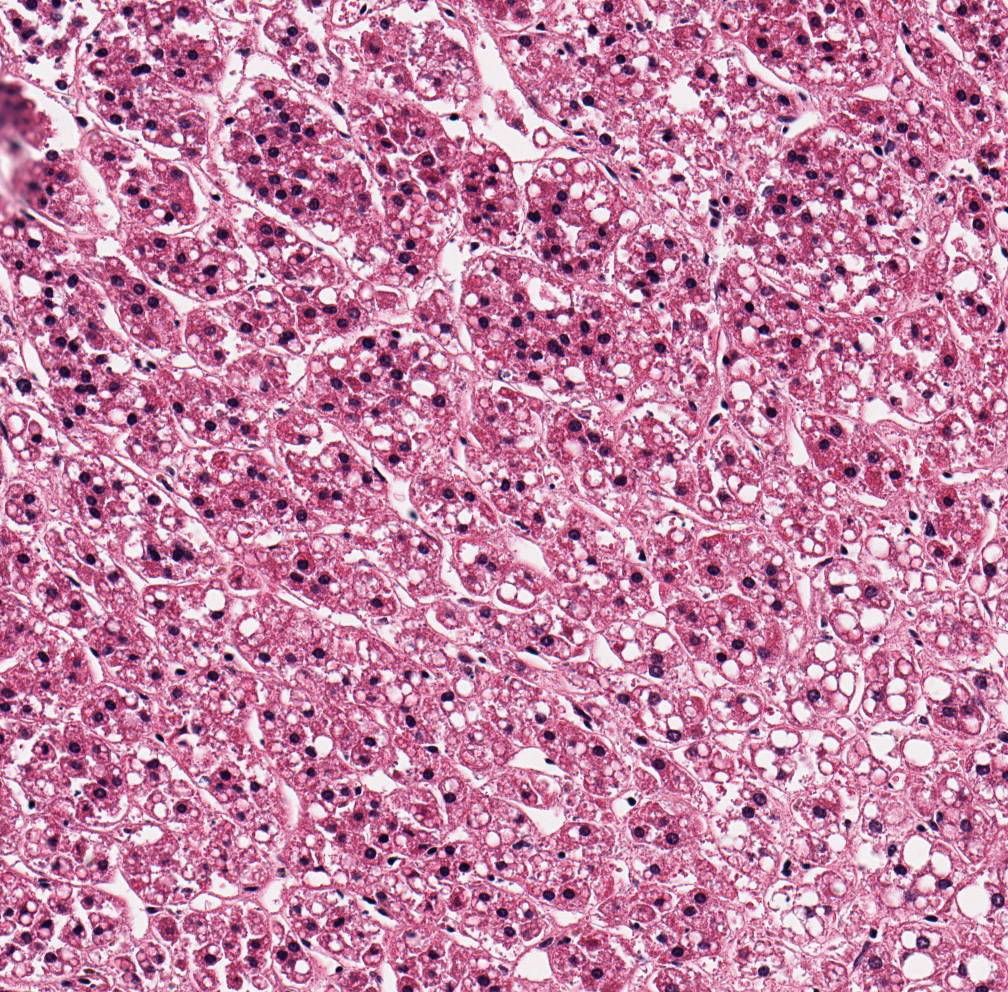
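Adrenal gland, haematoxylin and eosin. Cells in small rounded nests and short cords, separated by thin septa throughout. Abundant pink granular cytoplasm with many clear round vacuoles. Nuclei small, round, dark, fairly uniform in size. No glandular lumens formed.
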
